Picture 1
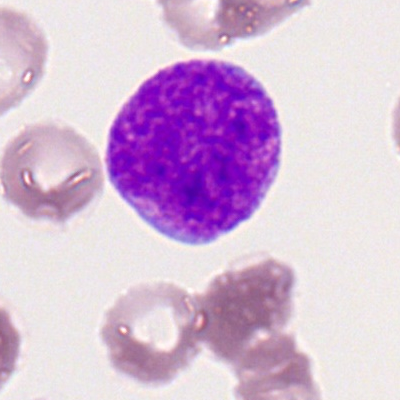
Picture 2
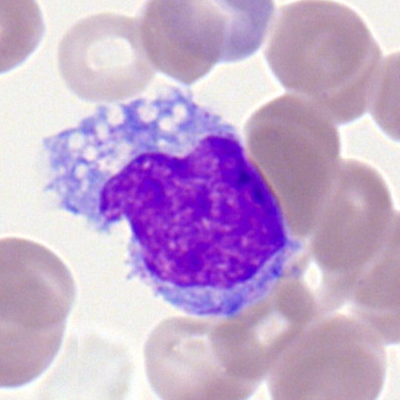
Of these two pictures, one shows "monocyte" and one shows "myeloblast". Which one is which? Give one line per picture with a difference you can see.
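Picture 1 is a myeloblast. No vacuoles are seen in the cell.
Picture 2 is a monocyte. Many small round clear vacuoles are scattered through the cytoplasm at the upper left.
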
